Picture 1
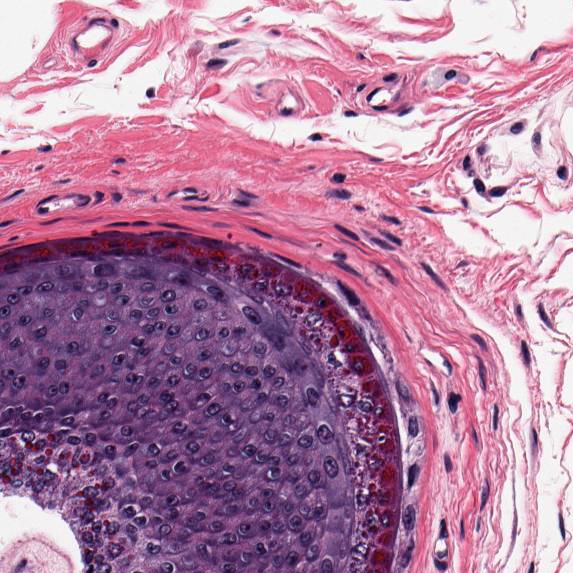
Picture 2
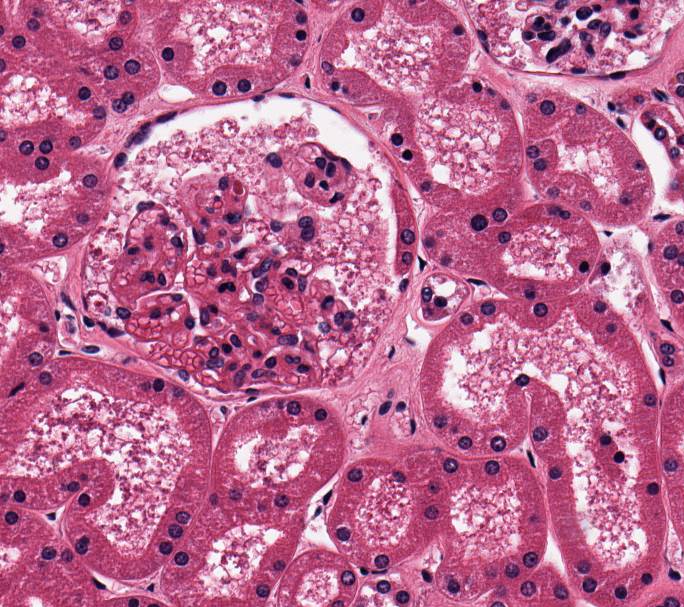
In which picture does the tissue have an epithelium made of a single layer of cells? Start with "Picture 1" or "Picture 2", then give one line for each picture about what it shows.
Picture 2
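Picture 1: The epithelial unit is made of many layers of polygonal cells with round nuclei and purple cytoplasm.
Picture 2: The tubules are lined by a single layer of cuboidal cells with pink granular cytoplasm.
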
